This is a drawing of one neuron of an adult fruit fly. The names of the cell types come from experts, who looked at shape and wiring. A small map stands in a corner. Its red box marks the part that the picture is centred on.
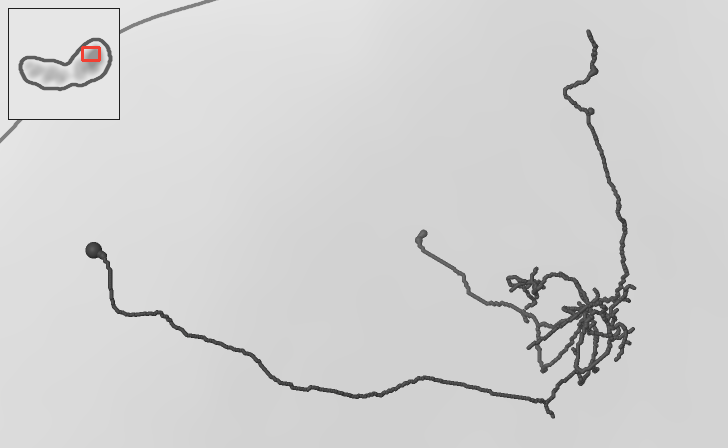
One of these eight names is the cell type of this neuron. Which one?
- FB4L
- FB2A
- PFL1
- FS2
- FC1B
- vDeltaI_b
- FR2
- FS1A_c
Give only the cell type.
FS2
